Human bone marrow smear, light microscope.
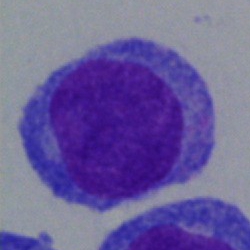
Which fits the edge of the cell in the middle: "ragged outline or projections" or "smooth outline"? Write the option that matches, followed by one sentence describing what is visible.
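Ragged outline or projections. The cell outline is roughly round, with a small pointed bulge at the bottom edge.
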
